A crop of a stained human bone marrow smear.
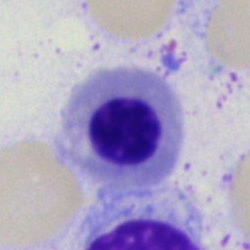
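Erythroblast, shown as the cell in the middle of a stained human bone marrow smear. The nucleus is located near the centre of the cell and its chromatin is dense and dark purple. No nucleoli are visible within the nucleus. The cytoplasm contains no granules.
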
